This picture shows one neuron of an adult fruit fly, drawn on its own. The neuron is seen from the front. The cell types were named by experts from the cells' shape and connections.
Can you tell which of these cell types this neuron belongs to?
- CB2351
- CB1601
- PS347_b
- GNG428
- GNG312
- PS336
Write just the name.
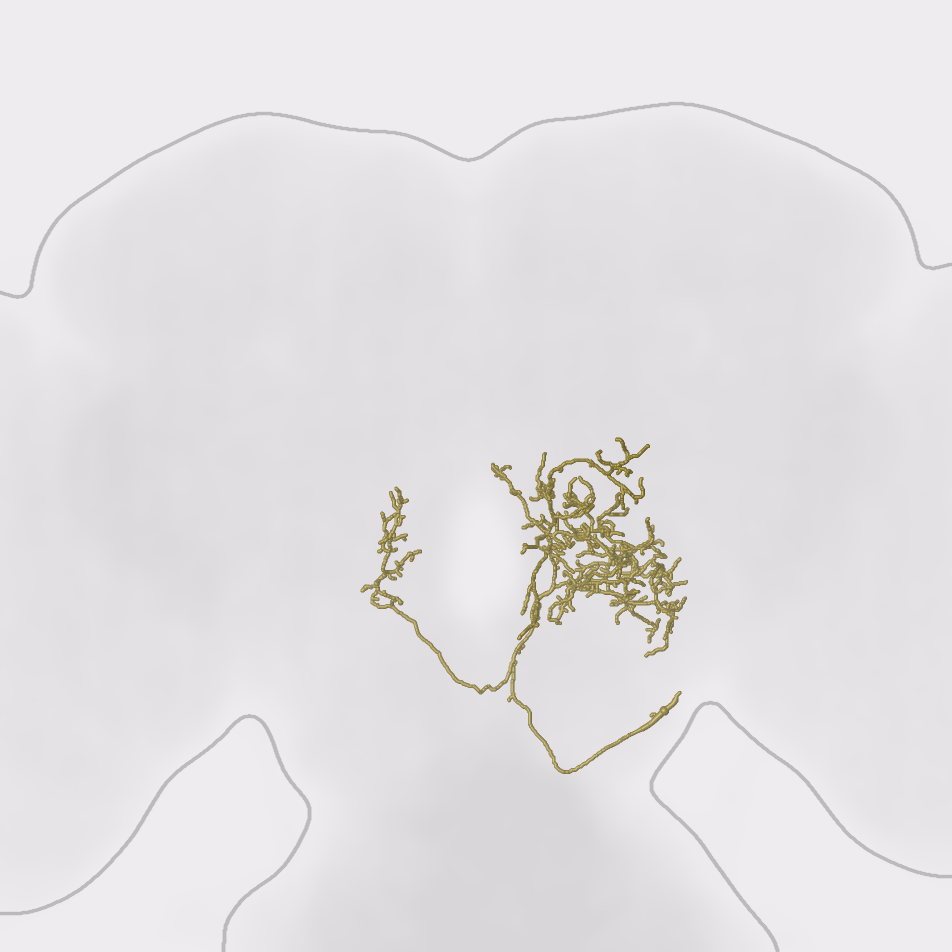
PS336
